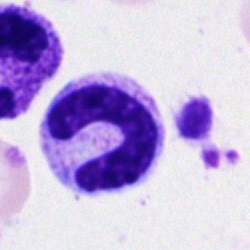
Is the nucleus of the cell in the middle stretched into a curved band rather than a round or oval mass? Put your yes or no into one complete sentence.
Yes, it is a curved, lobeless band that the nucleus of this cell forms.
